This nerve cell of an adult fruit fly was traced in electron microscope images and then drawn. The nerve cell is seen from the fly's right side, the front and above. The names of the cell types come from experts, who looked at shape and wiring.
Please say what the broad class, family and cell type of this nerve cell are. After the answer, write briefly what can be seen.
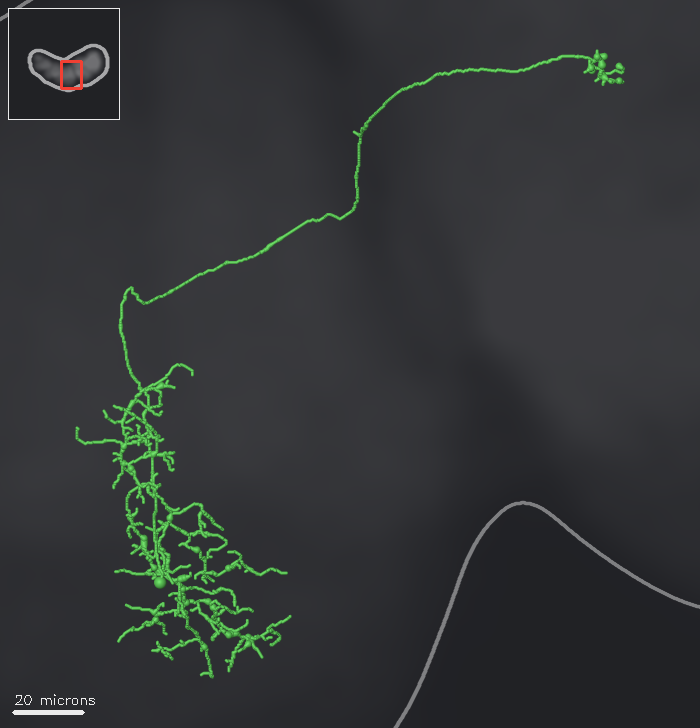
Its broad class is visual projection neuron. The family is MeTu. The cell type is MeTu3b. The cell body can be seen at the lower left of the picture. From top to bottom in the picture it spans about 180 microns. The picture shows dozens of branch ends.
